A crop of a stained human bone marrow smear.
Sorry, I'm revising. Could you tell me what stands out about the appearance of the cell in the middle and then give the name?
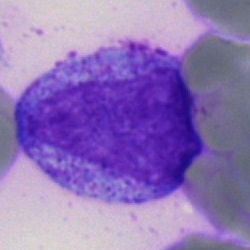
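Outline oval, wider than tall. Chromatin finely granular, no coarse dark clumps. Cytoplasm blue, speckled with many tiny pale spots. Myelocyte.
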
